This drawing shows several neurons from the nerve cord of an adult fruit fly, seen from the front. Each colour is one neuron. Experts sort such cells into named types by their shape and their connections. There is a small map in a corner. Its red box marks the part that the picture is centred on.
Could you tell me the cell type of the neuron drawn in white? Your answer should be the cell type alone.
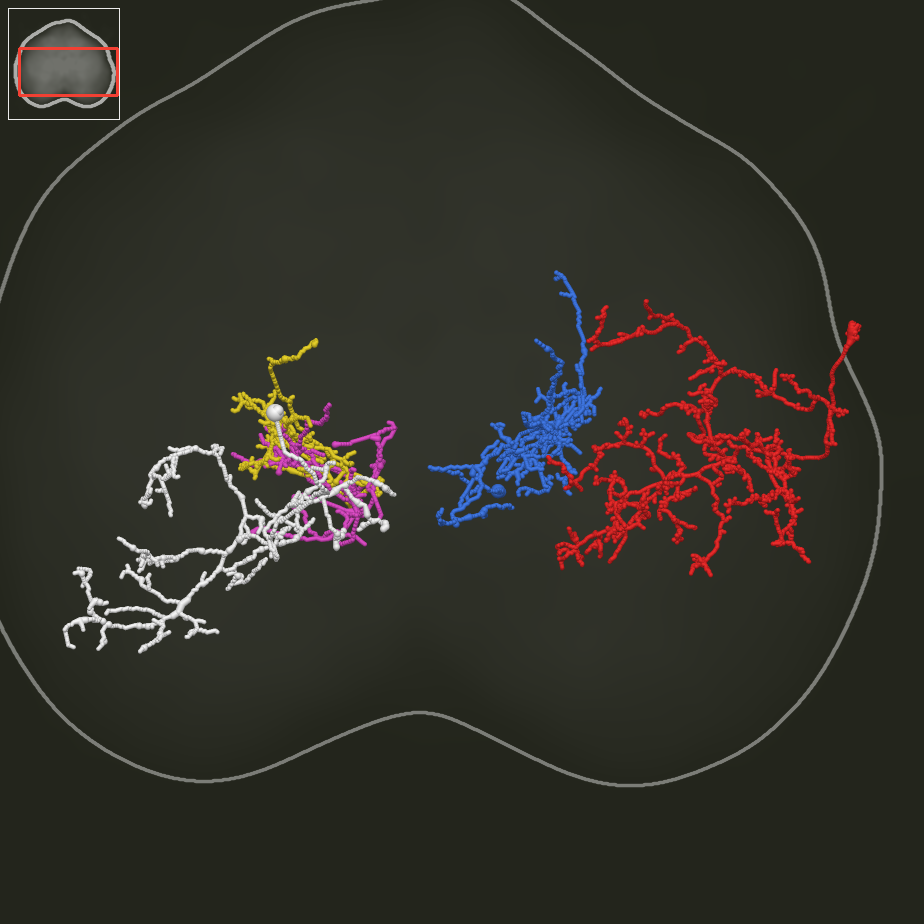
IN09A062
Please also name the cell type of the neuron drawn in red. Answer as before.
IN21A083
